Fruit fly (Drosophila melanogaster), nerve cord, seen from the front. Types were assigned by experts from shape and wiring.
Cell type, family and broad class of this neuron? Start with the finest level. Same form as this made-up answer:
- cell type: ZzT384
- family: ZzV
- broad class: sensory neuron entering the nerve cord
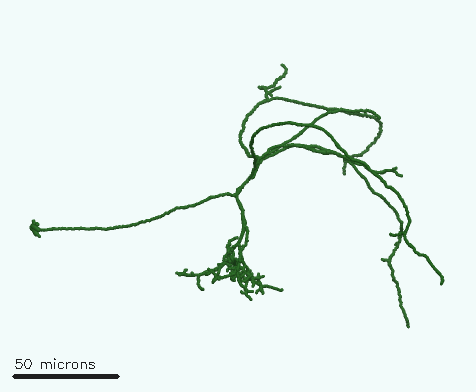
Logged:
- cell type: GFC1
- family: hemilineage 18B
- broad class: nerve-cord intrinsic neuron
